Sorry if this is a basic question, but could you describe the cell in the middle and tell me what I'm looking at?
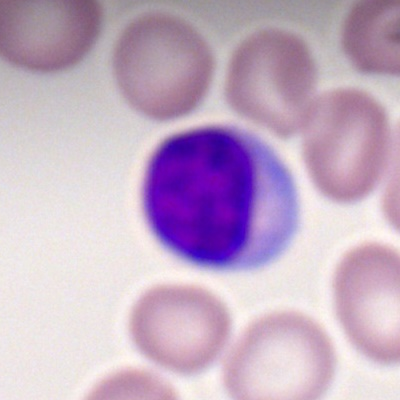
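Look first at the outline: it is round and smooth. Notice how the nucleus fills most of the cell, leaving little cytoplasm. Its chromatin is dense, dark purple and coarsely clumped. No granules are visible in the cytoplasm. This cell is a lymphocyte.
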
